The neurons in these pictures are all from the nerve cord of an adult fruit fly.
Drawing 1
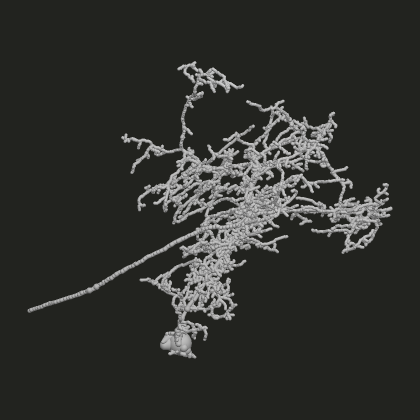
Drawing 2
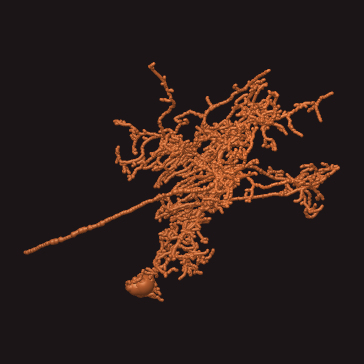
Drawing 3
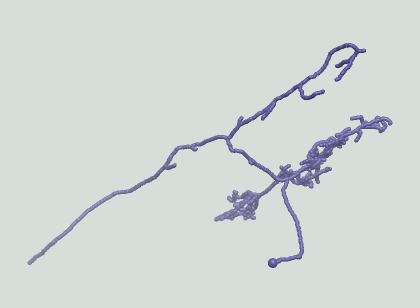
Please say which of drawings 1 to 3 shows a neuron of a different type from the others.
Drawing 3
